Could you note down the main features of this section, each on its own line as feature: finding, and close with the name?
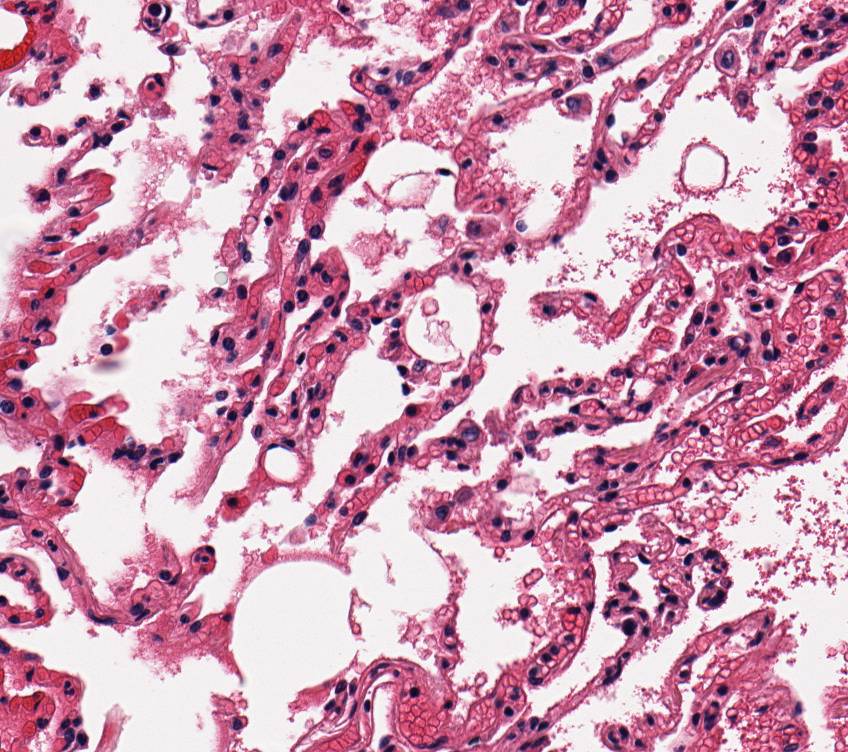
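Septal capillaries: distended, packed with red blood cells
Free red blood cells: scattered in spaces, right side of field
Free nucleated cells: very few in spaces
Glands, muscle bundles, fat cells: none seen
Name: lung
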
